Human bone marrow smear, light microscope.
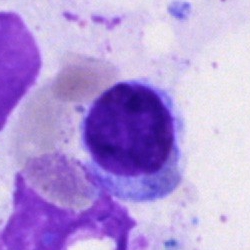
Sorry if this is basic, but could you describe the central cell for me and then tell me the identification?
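Start with the nucleus: its chromatin is dense and dark purple, with darker clumps, and no nucleolus can be seen. Around it the cytoplasm forms a narrow rim, widest below the nucleus. The outline is smooth and rounded, with no surface projections. The name to give it: lymphocyte.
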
